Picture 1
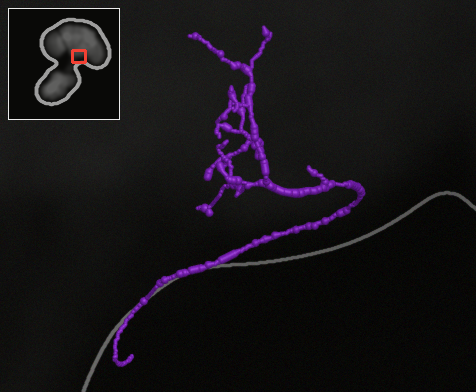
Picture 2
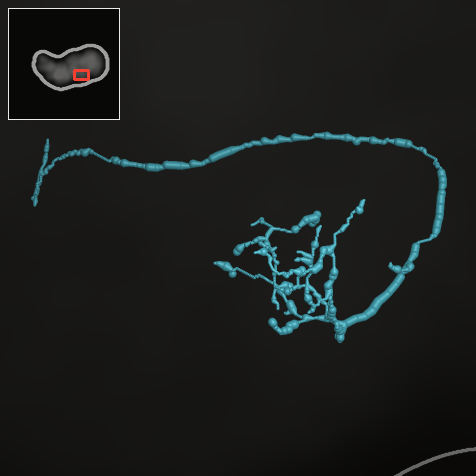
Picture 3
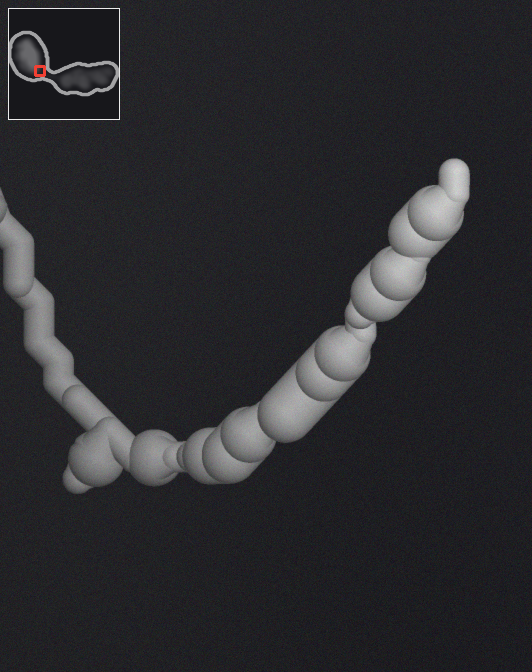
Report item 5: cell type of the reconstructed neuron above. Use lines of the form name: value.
cell type: BM_Vt_PoOc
